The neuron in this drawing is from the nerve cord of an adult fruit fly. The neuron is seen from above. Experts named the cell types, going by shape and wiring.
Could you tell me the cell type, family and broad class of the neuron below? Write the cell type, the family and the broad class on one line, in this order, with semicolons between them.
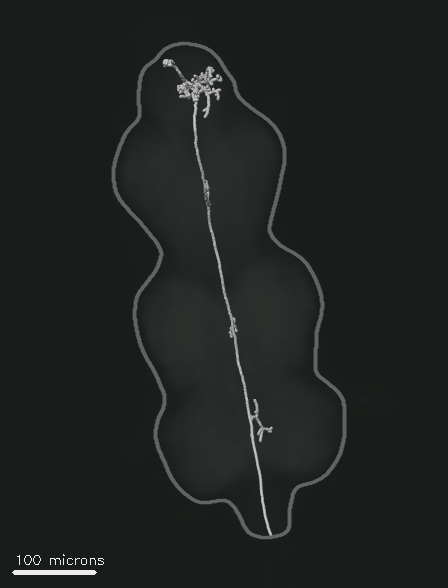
AN09B042; hemilineage 09B; ascending neuron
